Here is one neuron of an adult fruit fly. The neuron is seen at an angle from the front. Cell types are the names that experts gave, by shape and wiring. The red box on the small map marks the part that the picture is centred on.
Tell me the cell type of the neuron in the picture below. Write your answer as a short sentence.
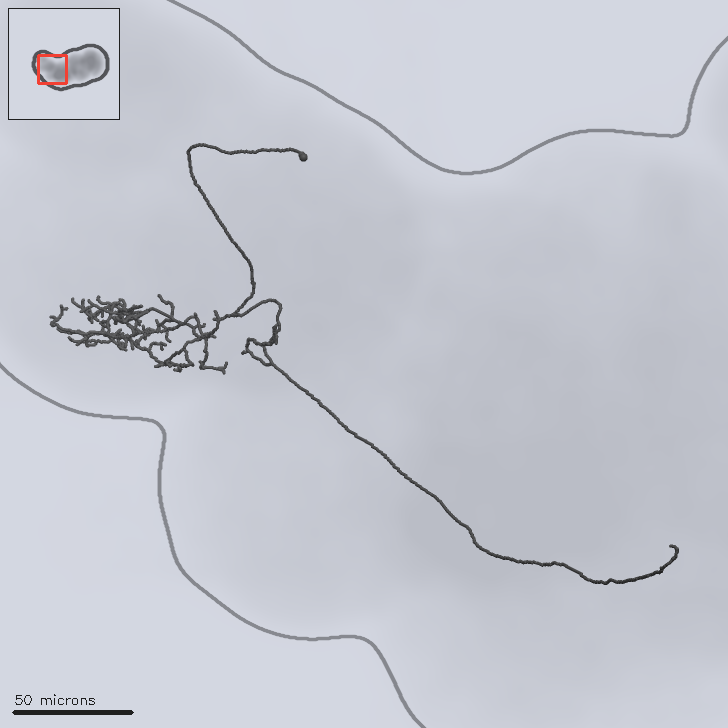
The cell type is IN23B092.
